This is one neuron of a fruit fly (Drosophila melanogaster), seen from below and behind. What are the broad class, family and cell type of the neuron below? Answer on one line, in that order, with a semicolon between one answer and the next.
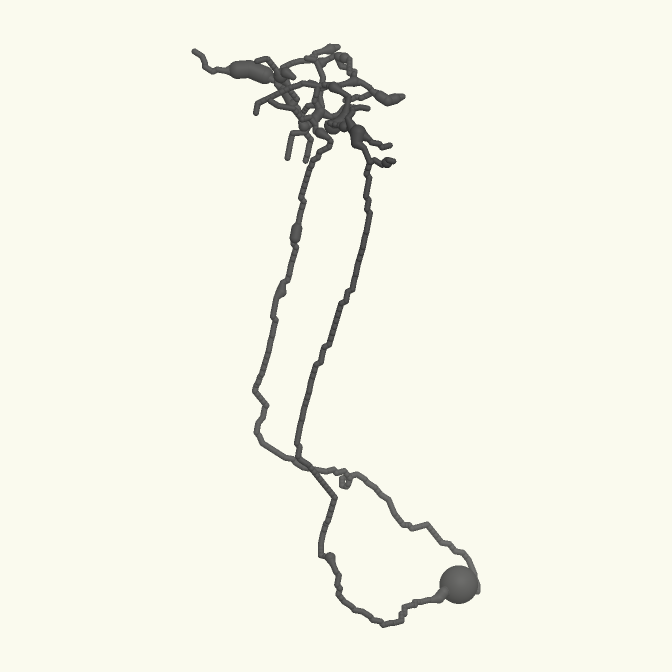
optic-lobe intrinsic neuron; Cm; Cm1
